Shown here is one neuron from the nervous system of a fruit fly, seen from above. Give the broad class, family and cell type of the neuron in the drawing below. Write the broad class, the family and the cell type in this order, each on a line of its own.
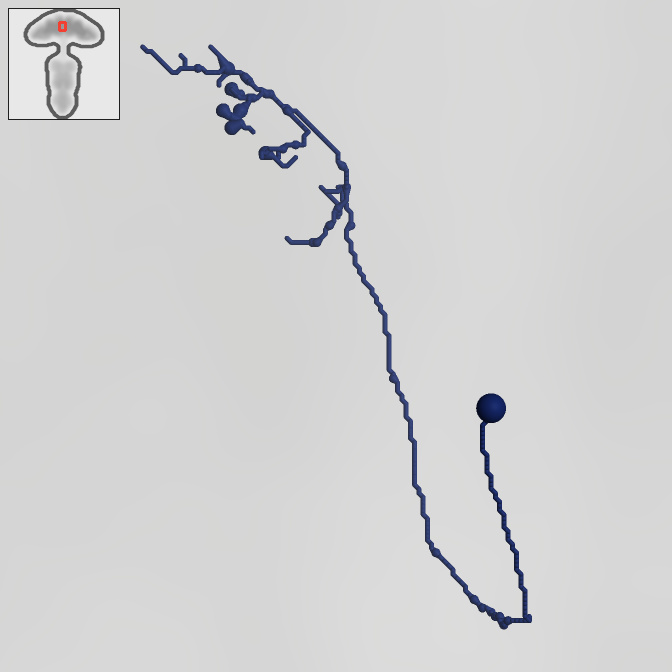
central-brain intrinsic neuron
class CX
vDeltaL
